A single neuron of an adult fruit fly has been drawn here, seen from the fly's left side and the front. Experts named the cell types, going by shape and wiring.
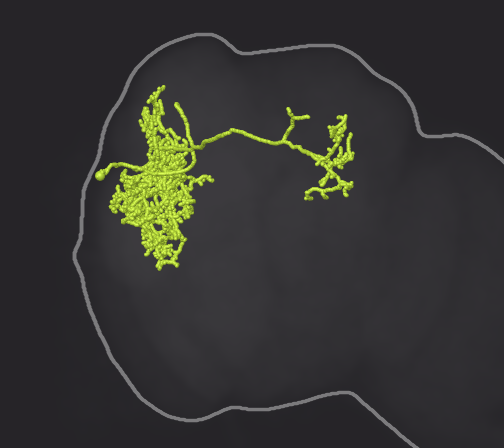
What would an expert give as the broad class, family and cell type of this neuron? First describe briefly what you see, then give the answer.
The cell body can be seen on the left of the picture. As drawn here it is wider than it is tall. It is a central-brain intrinsic neuron. Its family is hemilineage VLPl&d1_dorsal. Its cell type is AVLP243.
